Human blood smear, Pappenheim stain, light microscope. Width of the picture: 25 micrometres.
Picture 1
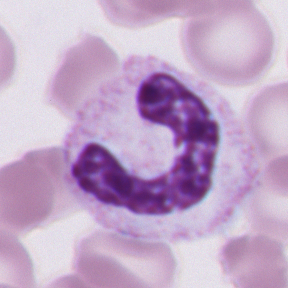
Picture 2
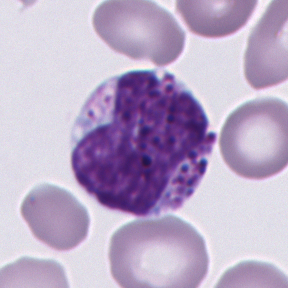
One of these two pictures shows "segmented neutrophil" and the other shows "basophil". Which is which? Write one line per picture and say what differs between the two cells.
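Picture 1 is a segmented neutrophil. The cytoplasm is plentiful and pale pinkish-lilac.
Picture 2 is a basophil. The nucleus fills most of the cell.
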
